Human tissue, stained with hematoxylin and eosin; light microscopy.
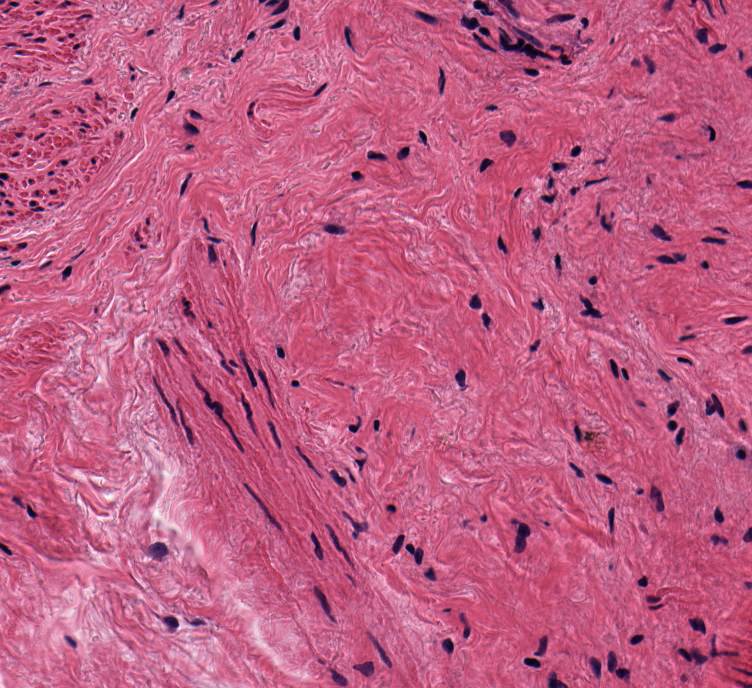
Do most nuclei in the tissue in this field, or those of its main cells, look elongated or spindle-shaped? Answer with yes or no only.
Yes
